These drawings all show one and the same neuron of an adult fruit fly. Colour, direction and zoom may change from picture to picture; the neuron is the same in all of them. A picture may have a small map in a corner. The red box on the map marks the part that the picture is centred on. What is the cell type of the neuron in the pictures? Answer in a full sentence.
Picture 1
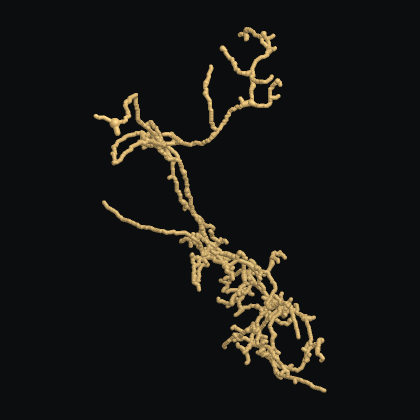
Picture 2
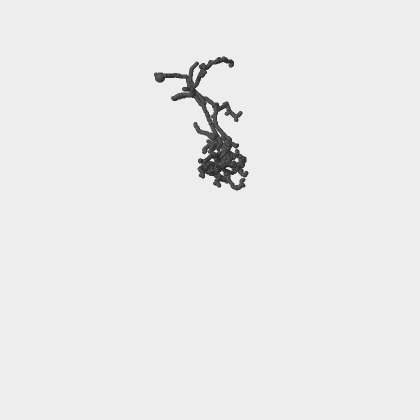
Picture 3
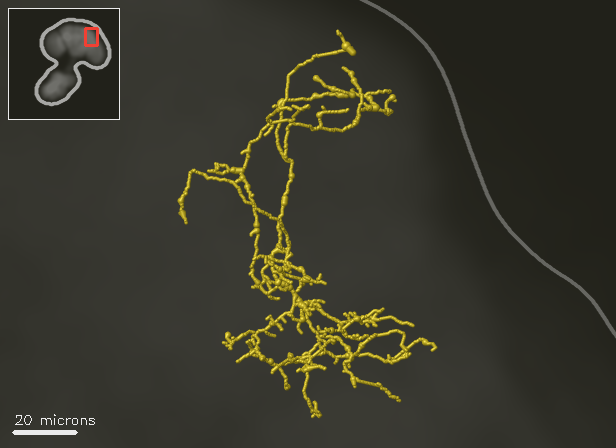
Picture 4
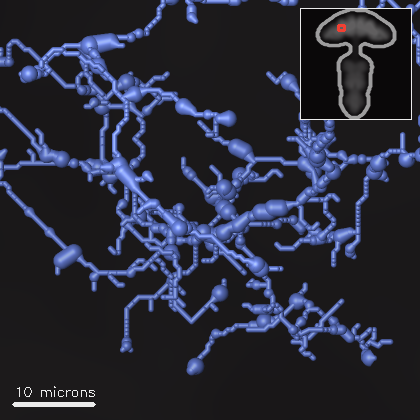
The cell type is CB3255.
